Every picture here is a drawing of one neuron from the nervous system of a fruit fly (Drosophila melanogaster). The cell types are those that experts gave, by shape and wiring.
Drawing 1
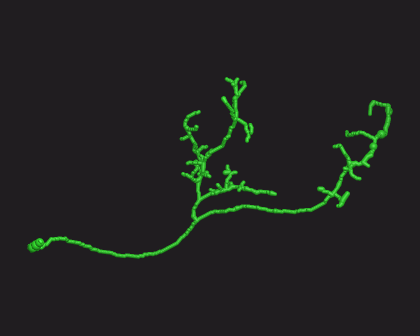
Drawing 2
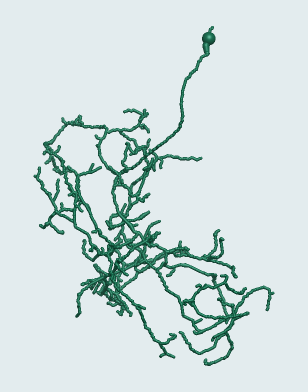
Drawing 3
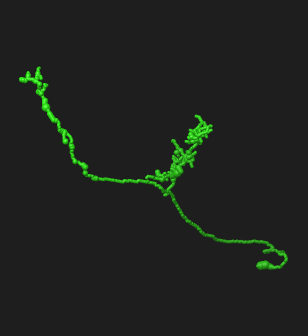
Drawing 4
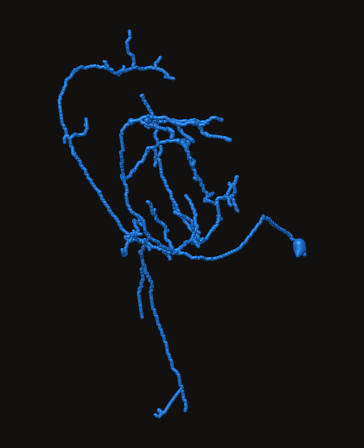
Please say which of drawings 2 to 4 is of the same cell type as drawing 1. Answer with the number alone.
3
